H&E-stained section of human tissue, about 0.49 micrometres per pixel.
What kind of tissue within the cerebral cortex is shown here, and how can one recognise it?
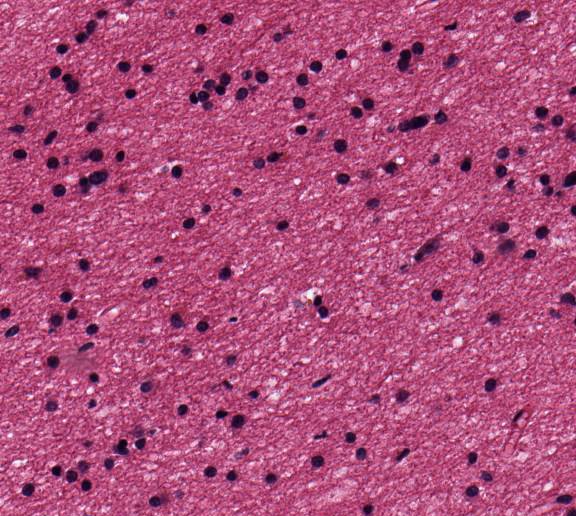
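Here the field is white matter. A uniform pink, finely fibrillary background fills the field, pitted with many tiny pale vacuoles, with no glands or other organised units. Nuclei lie singly, most small, round and densely dark-staining; no large cells with abundant cytoplasm and prominent nucleoli appear.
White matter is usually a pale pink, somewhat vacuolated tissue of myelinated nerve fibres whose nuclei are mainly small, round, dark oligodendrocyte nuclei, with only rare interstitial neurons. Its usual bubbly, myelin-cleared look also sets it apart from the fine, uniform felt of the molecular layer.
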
